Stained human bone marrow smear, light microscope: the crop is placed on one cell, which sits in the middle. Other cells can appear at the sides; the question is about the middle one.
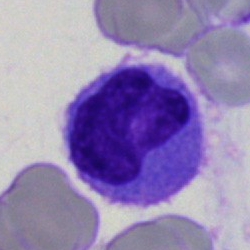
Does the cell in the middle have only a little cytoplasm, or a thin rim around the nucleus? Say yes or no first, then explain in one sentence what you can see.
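Yes. The nucleus fills most of the cell.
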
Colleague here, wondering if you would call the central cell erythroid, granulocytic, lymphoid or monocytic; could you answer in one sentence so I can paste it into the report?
On lineage, the cell in the middle of the crop is monocytic.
